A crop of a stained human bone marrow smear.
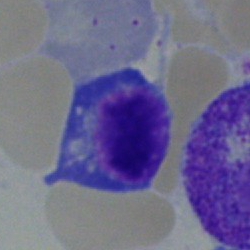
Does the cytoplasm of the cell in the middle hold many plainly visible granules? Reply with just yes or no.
No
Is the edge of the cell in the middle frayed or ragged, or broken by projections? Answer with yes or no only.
Yes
